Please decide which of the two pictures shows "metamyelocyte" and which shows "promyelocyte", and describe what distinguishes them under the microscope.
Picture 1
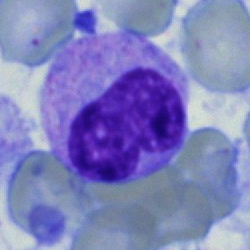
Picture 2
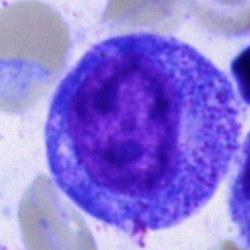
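Here the metamyelocyte is in picture 1 and the promyelocyte in picture 2. Start with picture 1: the outline is round and smooth, and the nucleus lies off-centre, toward the lower right of the cell. Look at the lower edge of that nucleus and you will find a notch in it.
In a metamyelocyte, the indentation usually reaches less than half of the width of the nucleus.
The chromatin is dark purple and clumped, with small paler spots. There is plenty of cytoplasm, widest on the upper left side, and you will see no vacuoles in it. Now turn to picture 2: in the promyelocyte the chromatin is fine, not coarsely clumped. Its cytoplasm is deep blue and scattered with reddish-purple granules, most plentiful on the right side of the cell. Just to the right of the nucleus is a paler patch of cytoplasm. Around this cell lie pale red cells without nuclei. So the two differ first in chromatin, clumped in the metamyelocyte and fine in the promyelocyte, and then in what the pictures show of the cytoplasm: abundant and free of vacuoles in the one, deep blue and granular in the other.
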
